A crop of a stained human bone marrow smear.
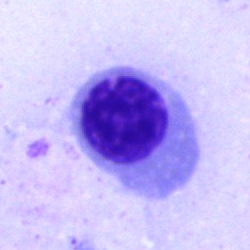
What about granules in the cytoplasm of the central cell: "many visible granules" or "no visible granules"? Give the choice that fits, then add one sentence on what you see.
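No visible granules. No granules are seen in the cytoplasm.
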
